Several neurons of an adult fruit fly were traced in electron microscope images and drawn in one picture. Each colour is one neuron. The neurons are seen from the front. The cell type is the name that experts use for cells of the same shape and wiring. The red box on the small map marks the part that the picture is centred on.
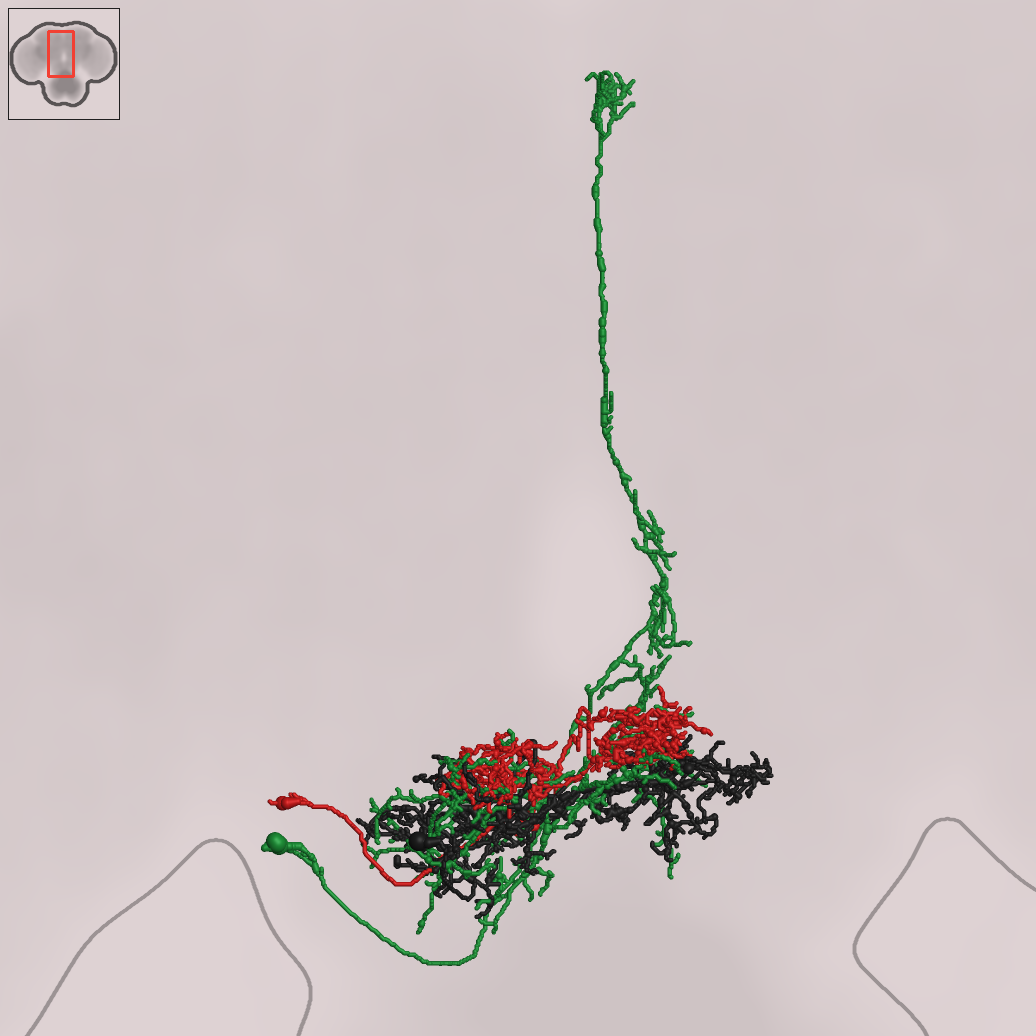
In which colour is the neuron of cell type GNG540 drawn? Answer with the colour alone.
green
